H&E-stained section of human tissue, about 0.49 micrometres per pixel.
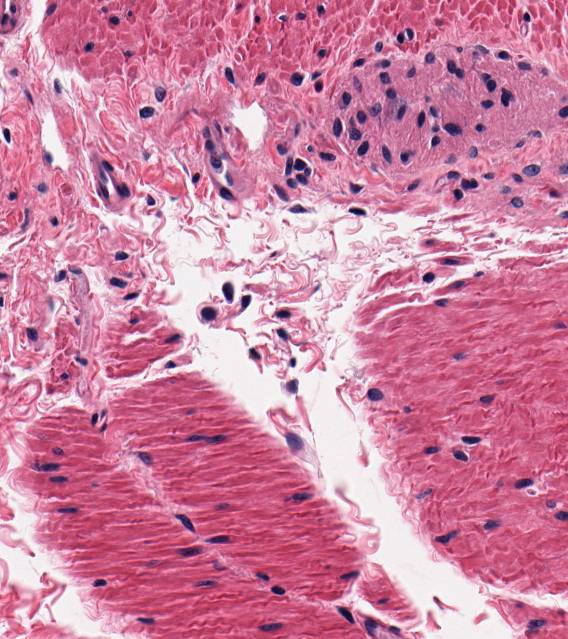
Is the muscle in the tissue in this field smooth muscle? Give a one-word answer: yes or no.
Yes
